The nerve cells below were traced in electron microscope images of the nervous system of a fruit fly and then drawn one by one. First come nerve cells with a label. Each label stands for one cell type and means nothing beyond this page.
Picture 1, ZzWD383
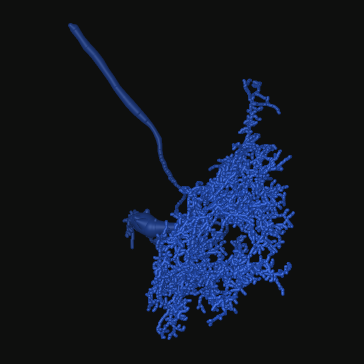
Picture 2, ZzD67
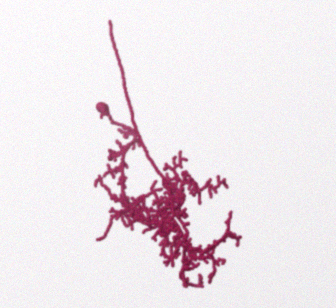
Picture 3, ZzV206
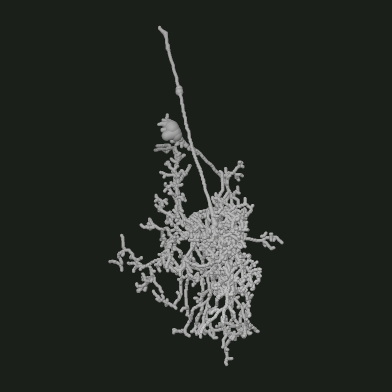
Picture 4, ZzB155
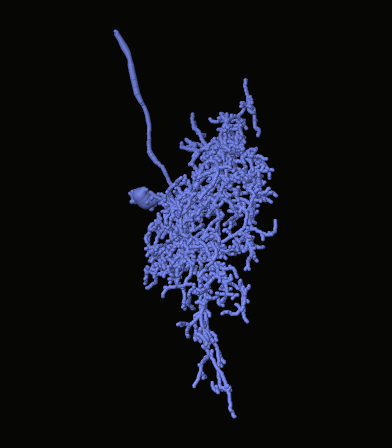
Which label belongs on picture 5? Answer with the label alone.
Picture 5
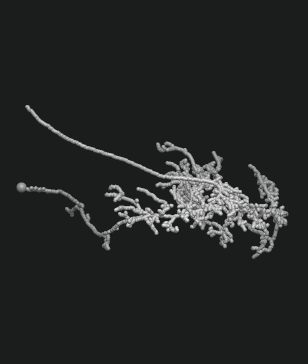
ZzD67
